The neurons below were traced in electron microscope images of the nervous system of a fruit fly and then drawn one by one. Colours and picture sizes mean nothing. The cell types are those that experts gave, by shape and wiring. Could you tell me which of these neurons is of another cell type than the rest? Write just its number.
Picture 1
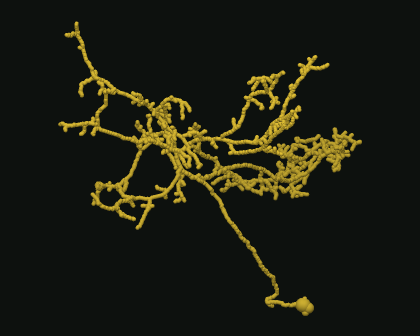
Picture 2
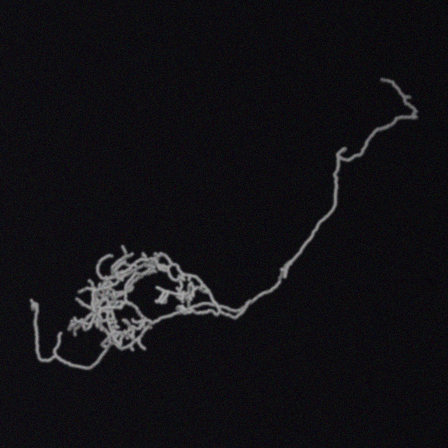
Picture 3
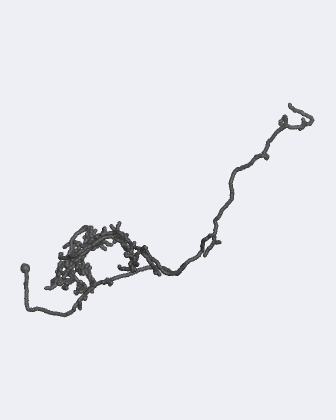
1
